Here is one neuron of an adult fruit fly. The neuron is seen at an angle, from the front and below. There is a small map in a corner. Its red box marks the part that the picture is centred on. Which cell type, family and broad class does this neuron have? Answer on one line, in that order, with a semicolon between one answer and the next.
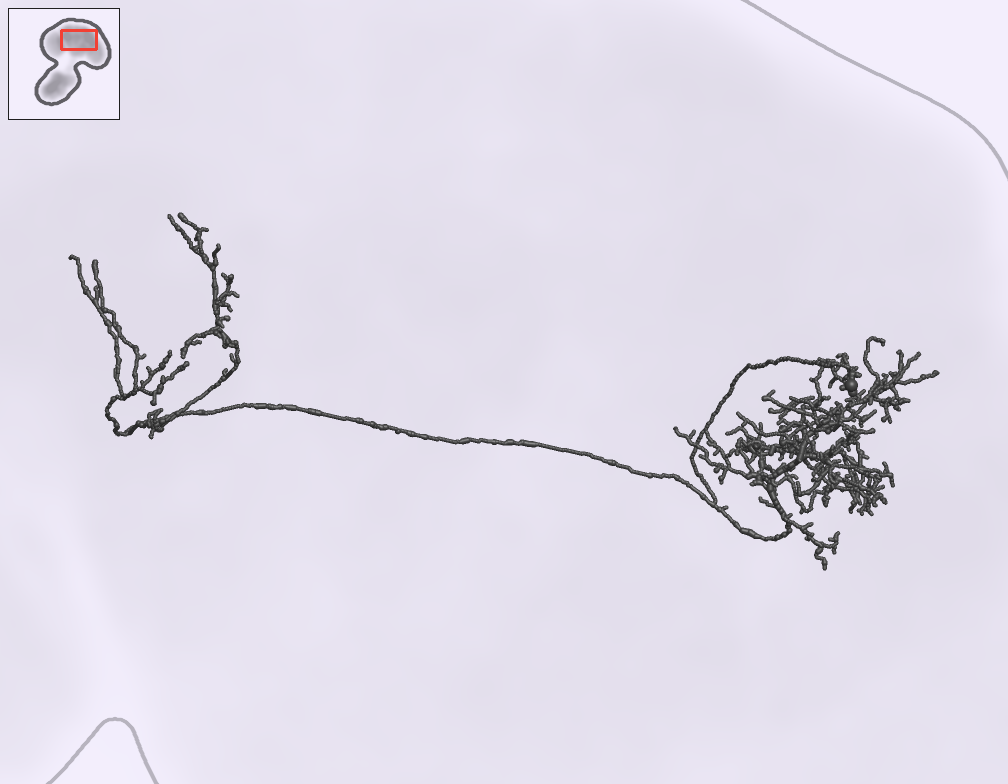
PVLP034; hemilineage VLPa2; central-brain intrinsic neuron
